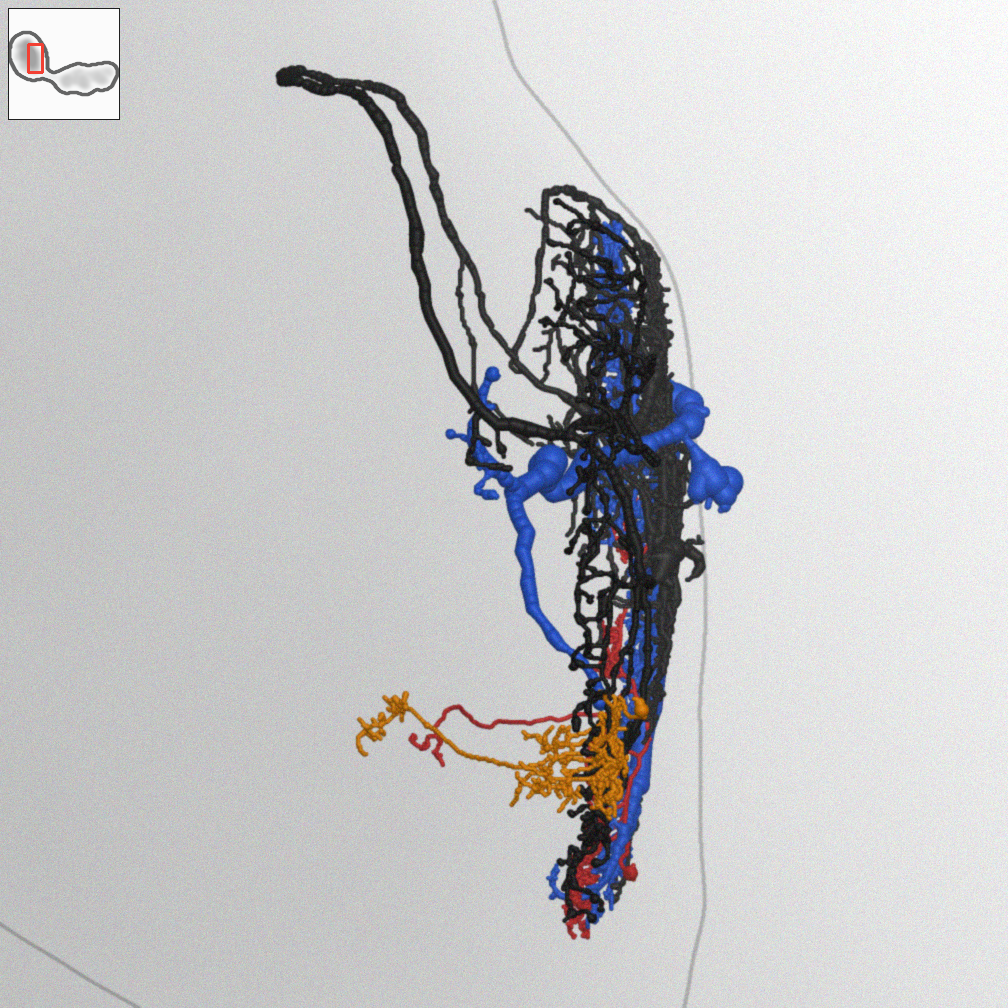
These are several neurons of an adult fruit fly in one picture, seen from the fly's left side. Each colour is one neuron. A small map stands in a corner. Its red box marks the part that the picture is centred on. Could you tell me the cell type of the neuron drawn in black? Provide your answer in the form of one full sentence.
With respect to cell type, this neuron is dCal1.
